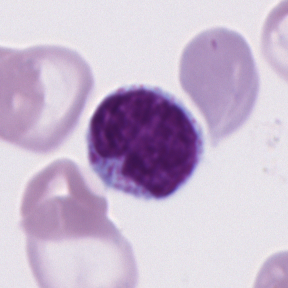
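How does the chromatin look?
Dark purple and coarsely clumped, with no nucleoli visible.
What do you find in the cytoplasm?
A few fine reddish-purple granules, and no vacuoles.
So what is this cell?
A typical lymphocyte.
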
